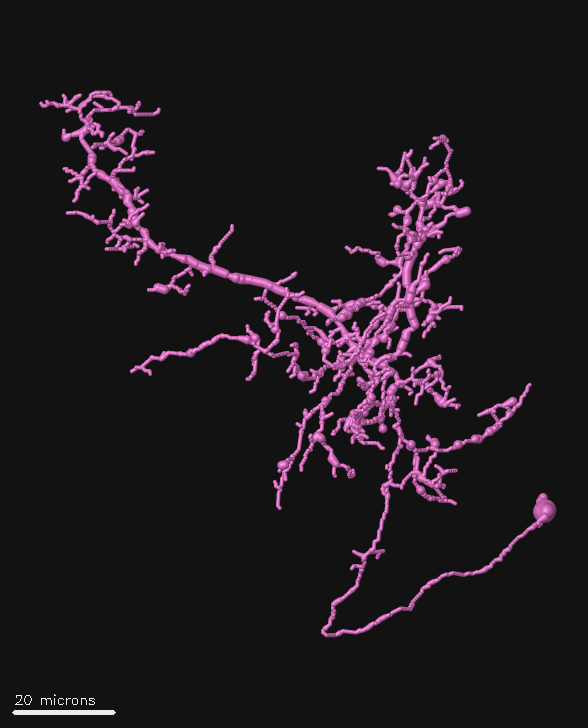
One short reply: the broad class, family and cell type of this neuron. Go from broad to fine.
nerve-cord intrinsic neuron; hemilineage 13A; IN13A033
